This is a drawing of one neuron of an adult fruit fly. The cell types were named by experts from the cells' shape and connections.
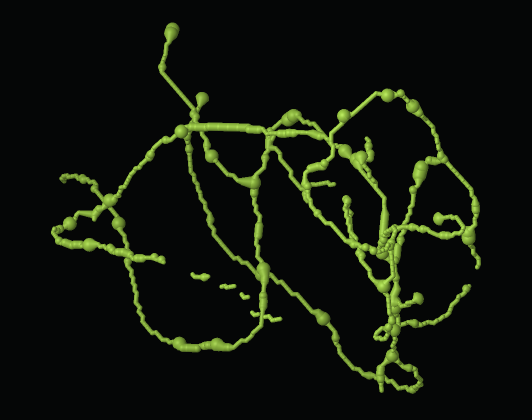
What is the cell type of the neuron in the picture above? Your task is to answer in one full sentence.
So far as cell type goes, this neuron is ENS1.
